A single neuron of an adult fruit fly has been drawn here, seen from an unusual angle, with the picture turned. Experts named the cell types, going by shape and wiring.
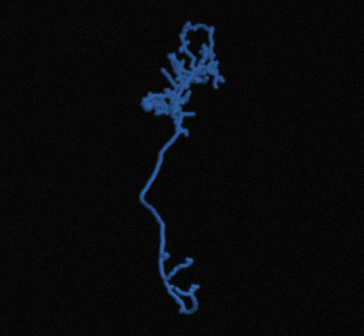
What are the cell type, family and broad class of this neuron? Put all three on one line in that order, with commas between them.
AN08B089, hemilineage 08B, ascending neuron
